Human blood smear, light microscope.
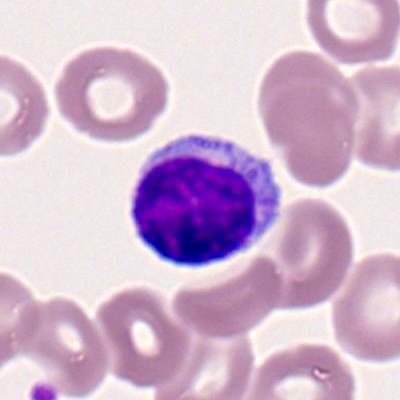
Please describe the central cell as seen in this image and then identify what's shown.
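First, the outline: roughly round. Next, the nucleus: it fills most of the cell, and no nucleoli are visible in it. Then the cytoplasm: scant, lying mostly as a crescent on the upper right side of the nucleus. Finally, this is a lymphocyte.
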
